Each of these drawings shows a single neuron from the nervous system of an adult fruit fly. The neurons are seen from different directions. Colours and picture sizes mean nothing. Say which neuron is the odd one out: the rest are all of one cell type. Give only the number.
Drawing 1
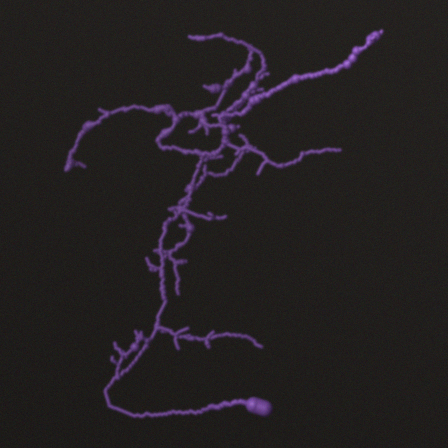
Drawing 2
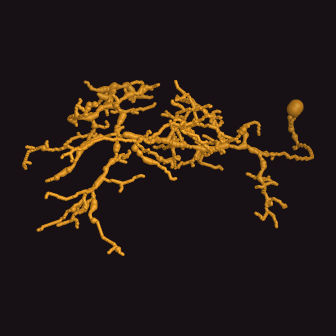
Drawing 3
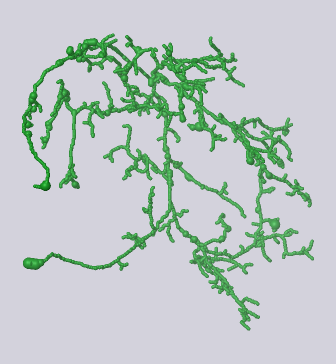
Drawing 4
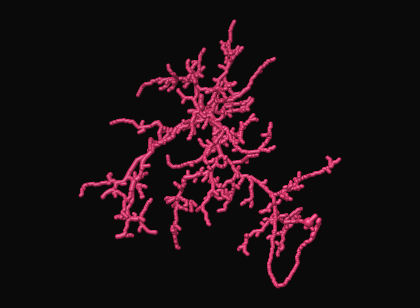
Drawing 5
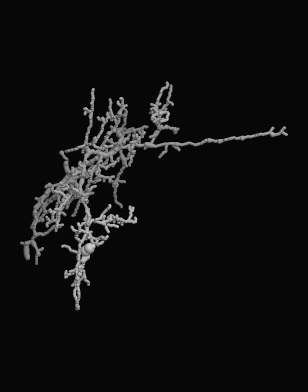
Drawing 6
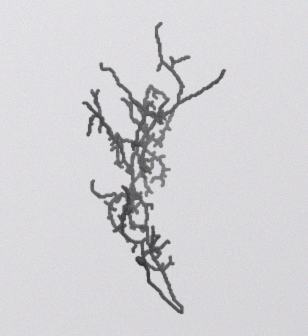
3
